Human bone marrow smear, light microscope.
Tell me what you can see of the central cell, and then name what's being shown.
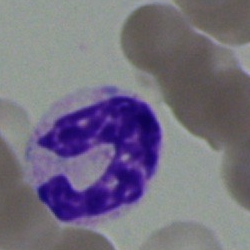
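See how smooth and round the outline is? The nucleus is a curved C-shaped band, opening to the left, and its chromatin is dark purple and coarsely clumped with small pale gaps. There are no nucleoli visible. That's a band neutrophil.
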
